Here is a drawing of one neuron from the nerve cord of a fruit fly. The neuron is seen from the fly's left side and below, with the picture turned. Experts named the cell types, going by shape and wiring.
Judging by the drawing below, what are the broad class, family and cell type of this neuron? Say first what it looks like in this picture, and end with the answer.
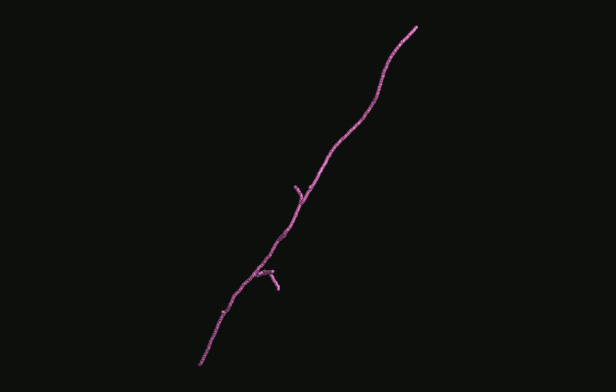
No cell body is drawn. It has a dozen or fewer branch ends. Its broad class is sensory neuron ascending to the brain. Its family is called class mechanosensory proprioceptive. Its cell type is SApp08.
